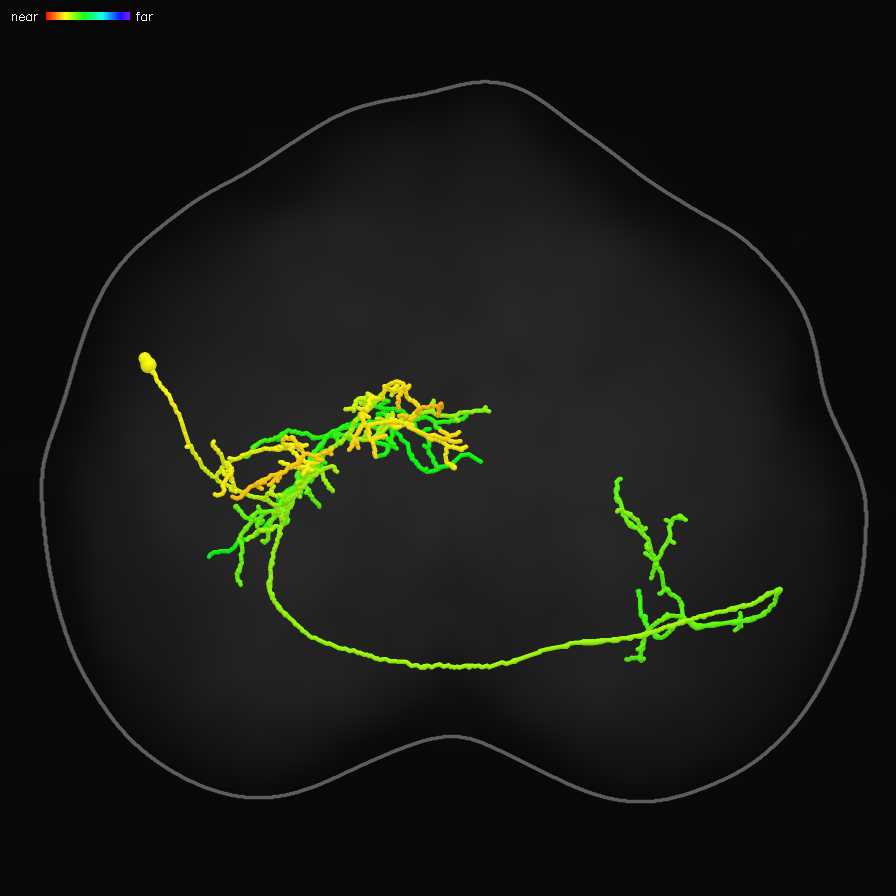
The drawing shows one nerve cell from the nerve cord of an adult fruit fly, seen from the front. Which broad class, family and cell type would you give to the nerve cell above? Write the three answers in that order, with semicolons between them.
nerve-cord intrinsic neuron; hemilineage 01A; IN01A054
